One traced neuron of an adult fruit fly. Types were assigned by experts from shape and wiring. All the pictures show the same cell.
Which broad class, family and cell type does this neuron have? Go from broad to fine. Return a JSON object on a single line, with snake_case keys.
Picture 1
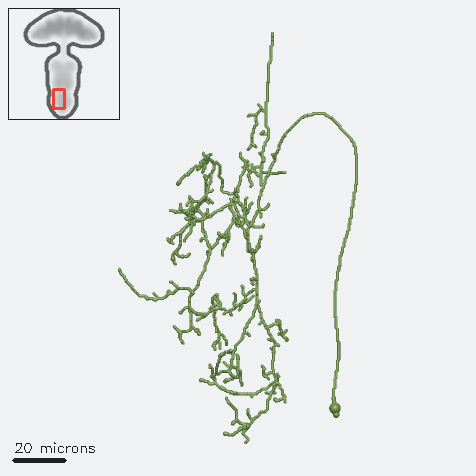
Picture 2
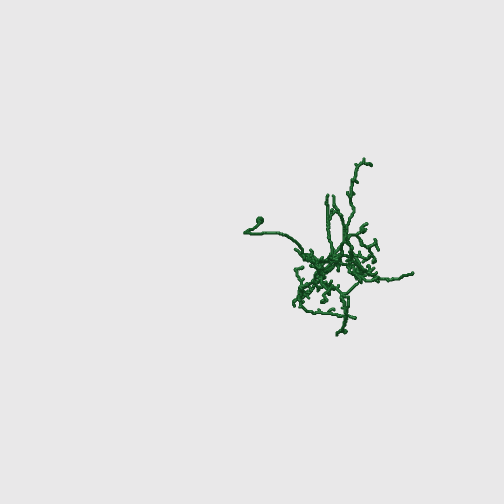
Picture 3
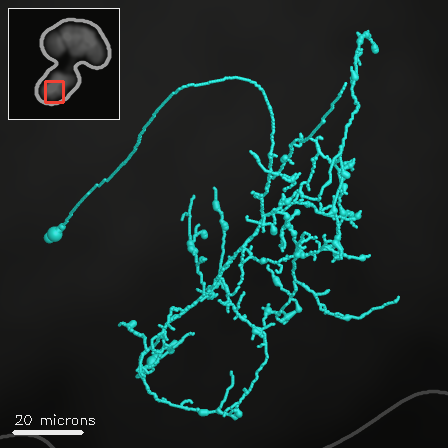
{"broad_class": "nerve-cord intrinsic neuron", "family": "hemilineage 12B", "cell_type": "IN12B056"}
